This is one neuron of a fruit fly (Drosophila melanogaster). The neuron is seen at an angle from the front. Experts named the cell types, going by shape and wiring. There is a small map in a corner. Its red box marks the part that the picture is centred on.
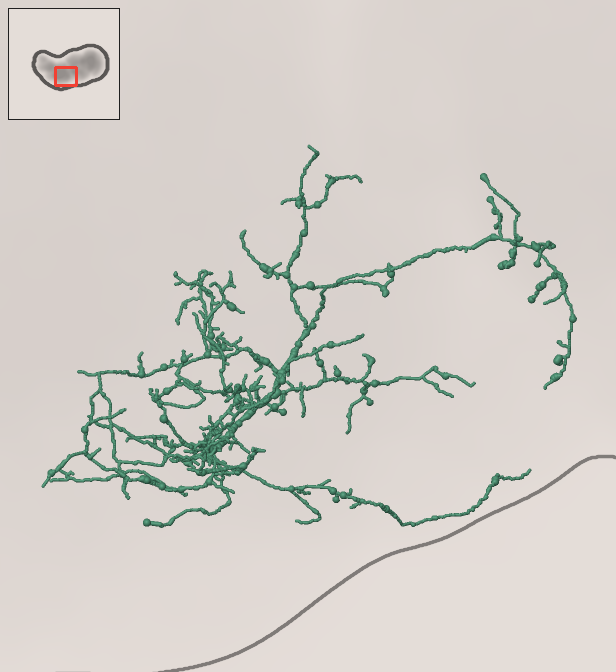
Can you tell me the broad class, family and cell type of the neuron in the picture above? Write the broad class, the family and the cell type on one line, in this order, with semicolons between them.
nerve-cord intrinsic neuron; hemilineage 04B; IN04B073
